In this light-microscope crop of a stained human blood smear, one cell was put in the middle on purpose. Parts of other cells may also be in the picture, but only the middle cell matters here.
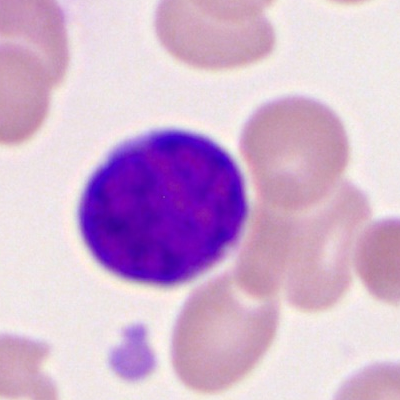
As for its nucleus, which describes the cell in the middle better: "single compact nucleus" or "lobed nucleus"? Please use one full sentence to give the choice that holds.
The cell's nucleus is compact, undivided and round, oval or kidney-shaped.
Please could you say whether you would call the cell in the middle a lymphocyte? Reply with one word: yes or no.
no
